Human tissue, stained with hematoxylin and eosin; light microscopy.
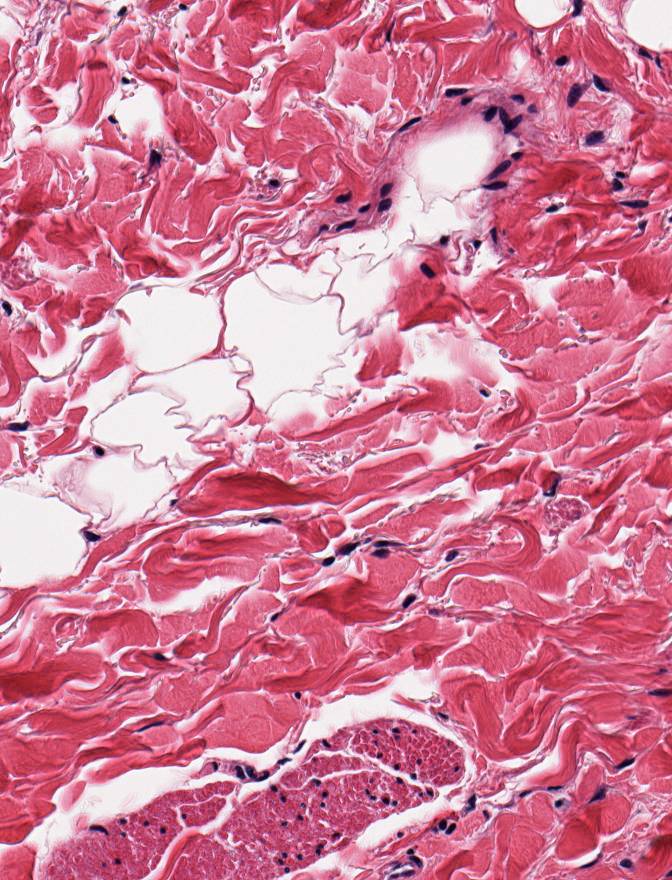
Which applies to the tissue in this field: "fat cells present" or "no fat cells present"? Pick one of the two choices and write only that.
Fat cells present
